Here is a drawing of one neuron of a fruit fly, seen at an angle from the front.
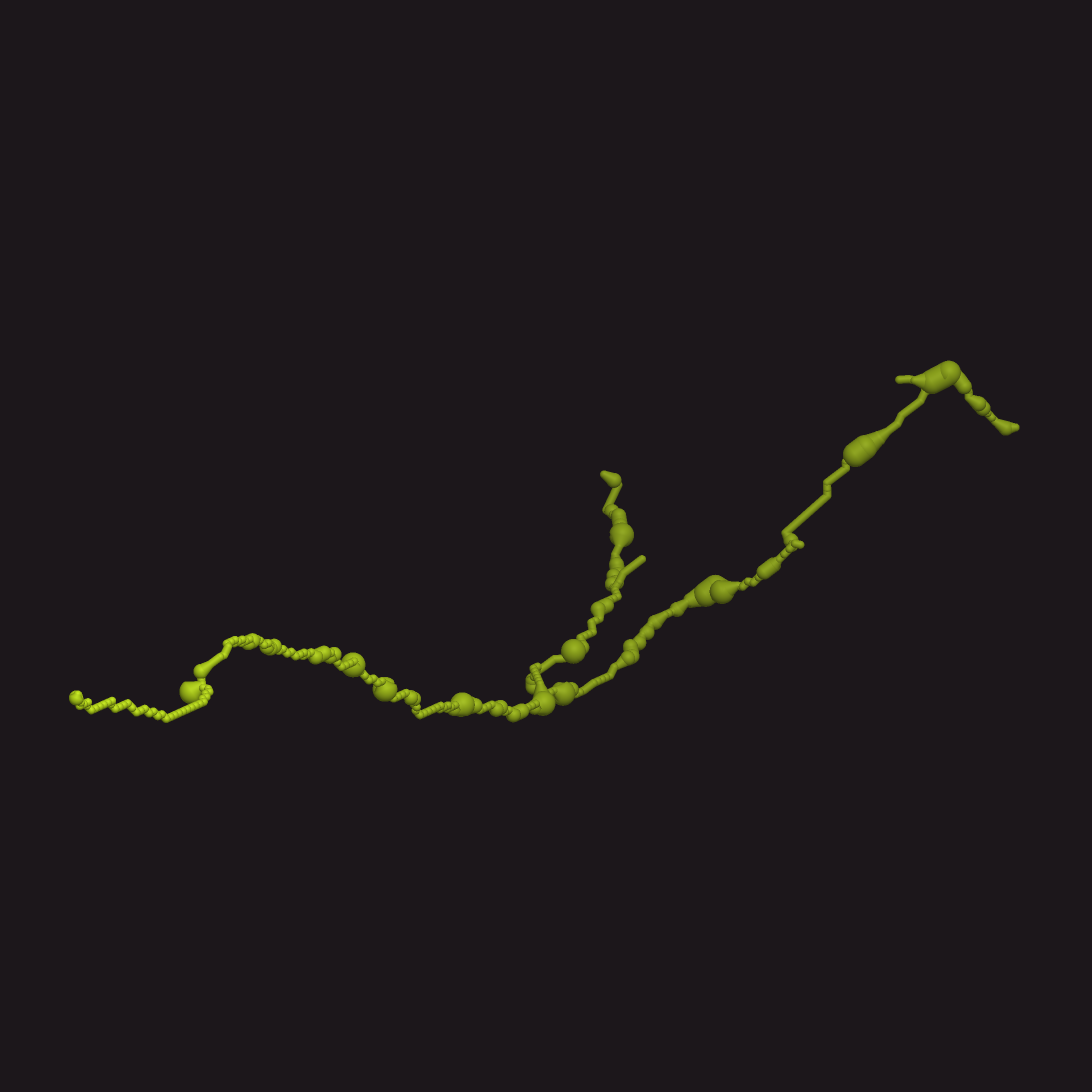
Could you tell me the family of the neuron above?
class mechanosensory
